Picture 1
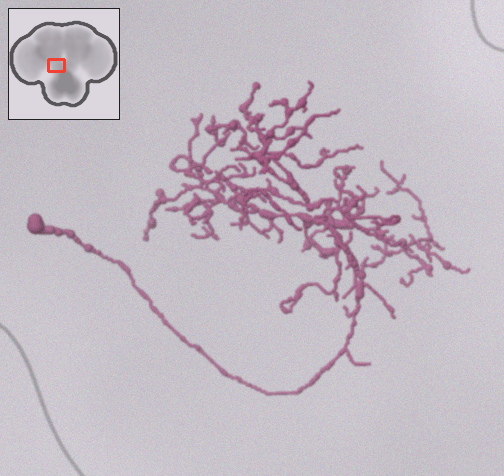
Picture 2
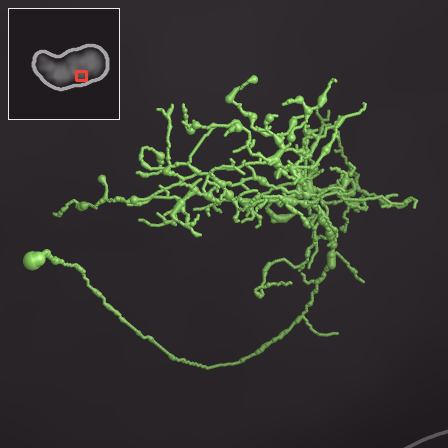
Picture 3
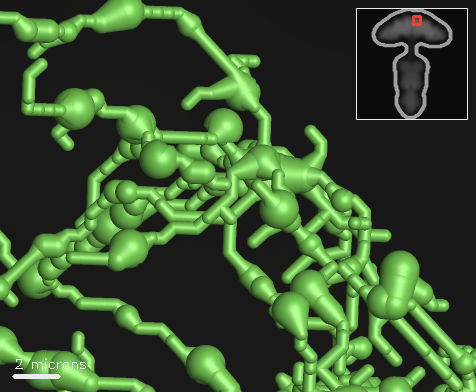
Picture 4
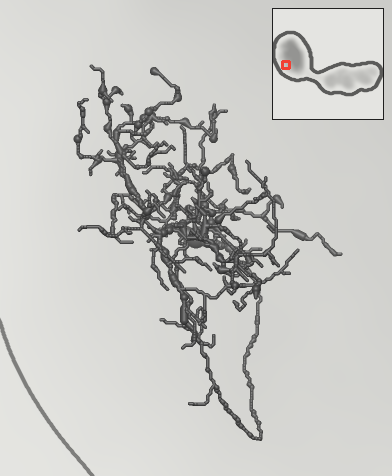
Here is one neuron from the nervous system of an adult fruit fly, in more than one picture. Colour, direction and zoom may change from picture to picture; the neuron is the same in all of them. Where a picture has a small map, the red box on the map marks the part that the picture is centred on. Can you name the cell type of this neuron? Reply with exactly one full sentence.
Typed by cell type, the neuron is GNG406.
